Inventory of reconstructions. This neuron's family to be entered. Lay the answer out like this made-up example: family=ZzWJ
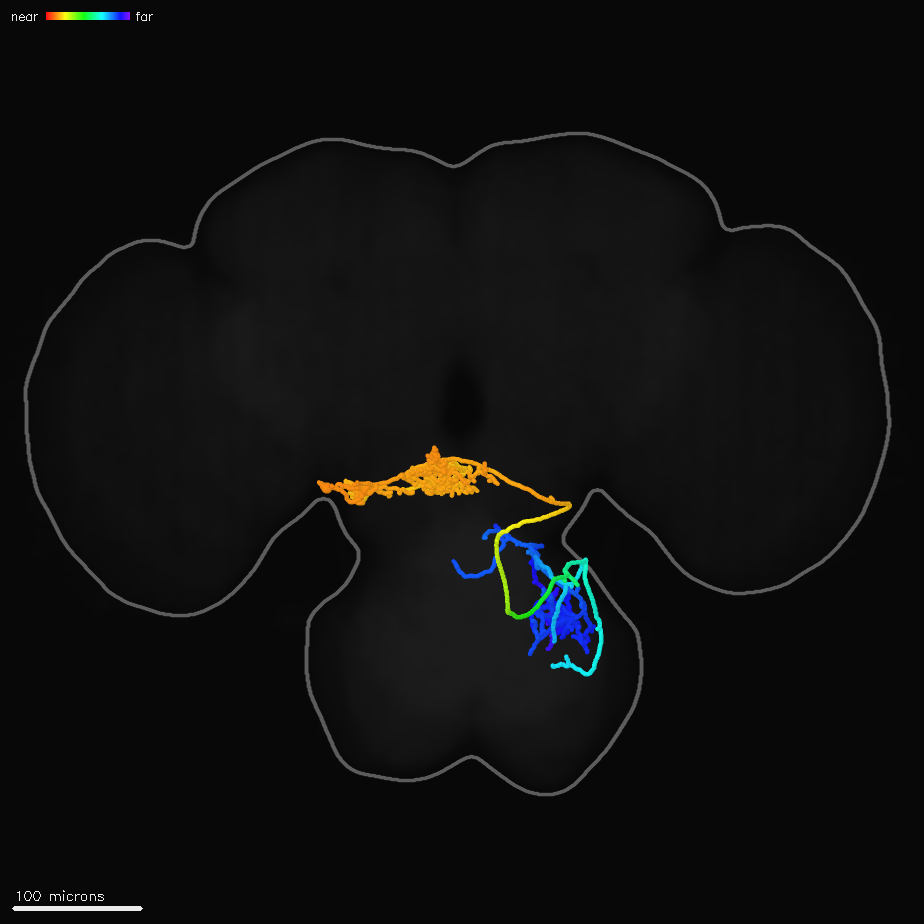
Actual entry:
family=DNg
